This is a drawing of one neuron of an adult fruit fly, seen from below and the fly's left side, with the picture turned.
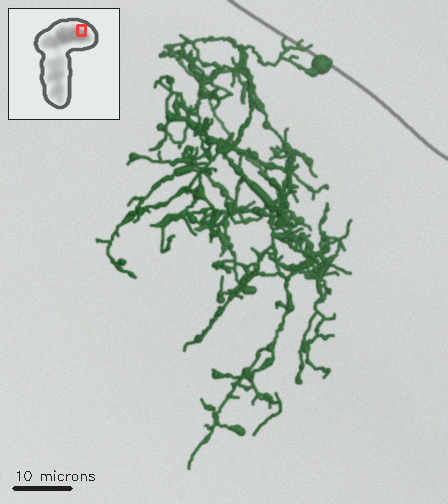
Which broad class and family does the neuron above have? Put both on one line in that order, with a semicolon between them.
central-brain intrinsic neuron; hemilineage VLPa1_lateral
